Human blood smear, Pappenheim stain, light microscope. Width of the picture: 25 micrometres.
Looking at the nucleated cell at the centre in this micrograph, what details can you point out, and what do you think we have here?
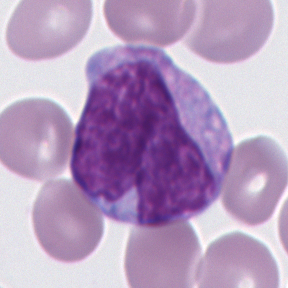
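A groove running from top to bottom cuts deeply into the nucleus, which measures about 15 by 12 micrometres and fills about 70% of the cell's area. The chromatin is finely mottled, not gathered into coarse dark clumps. Pale grey-blue cytoplasm is widest on the upper right side of the nucleus. The cell is an atypical promyelocyte.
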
